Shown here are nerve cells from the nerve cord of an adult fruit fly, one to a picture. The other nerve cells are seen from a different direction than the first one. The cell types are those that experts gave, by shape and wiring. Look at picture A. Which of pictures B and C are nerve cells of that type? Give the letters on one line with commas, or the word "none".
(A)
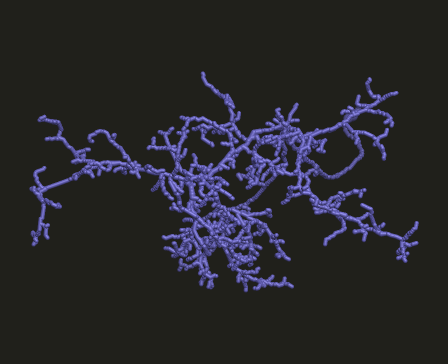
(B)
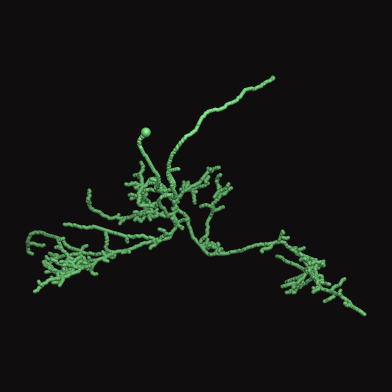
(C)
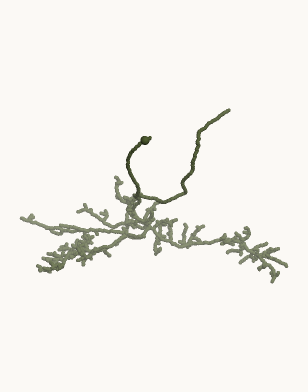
none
